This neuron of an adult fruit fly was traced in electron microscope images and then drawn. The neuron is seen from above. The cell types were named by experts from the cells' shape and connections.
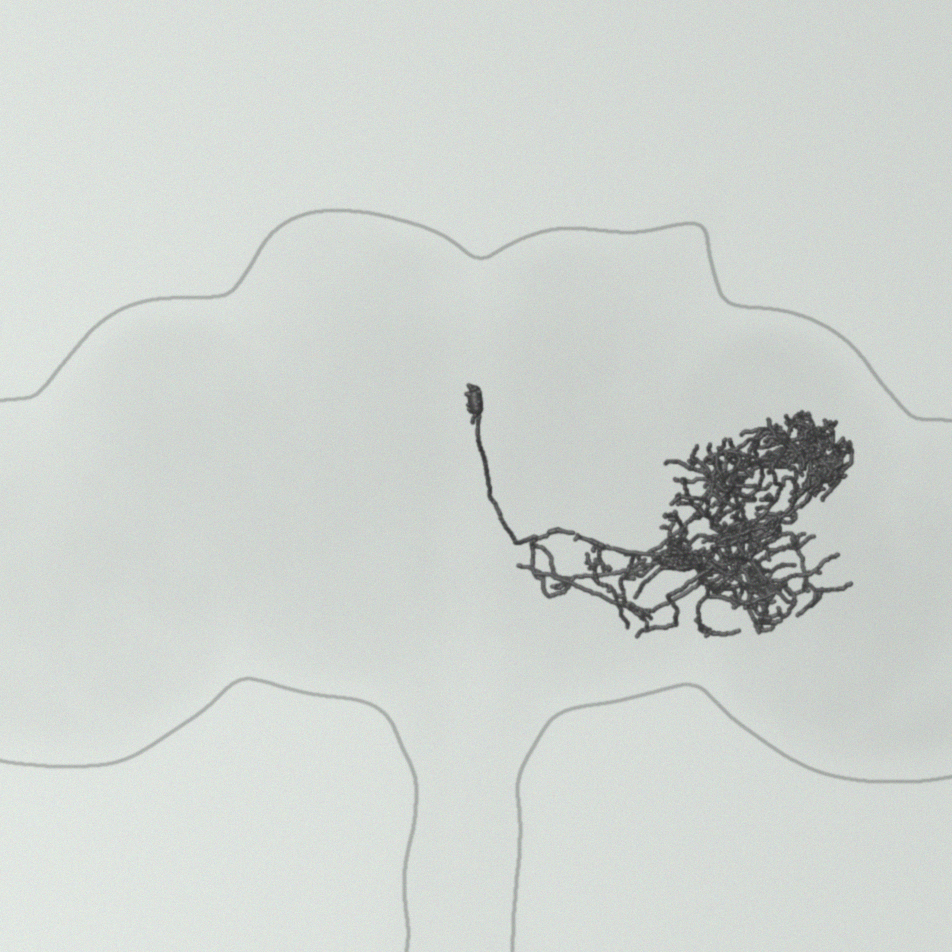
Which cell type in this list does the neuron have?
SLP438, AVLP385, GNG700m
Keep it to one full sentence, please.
To the cell type SLP438 belongs this neuron.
